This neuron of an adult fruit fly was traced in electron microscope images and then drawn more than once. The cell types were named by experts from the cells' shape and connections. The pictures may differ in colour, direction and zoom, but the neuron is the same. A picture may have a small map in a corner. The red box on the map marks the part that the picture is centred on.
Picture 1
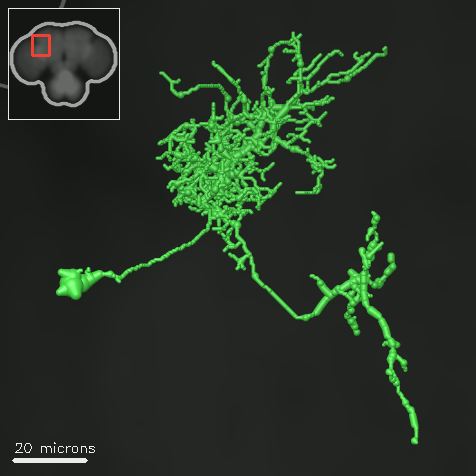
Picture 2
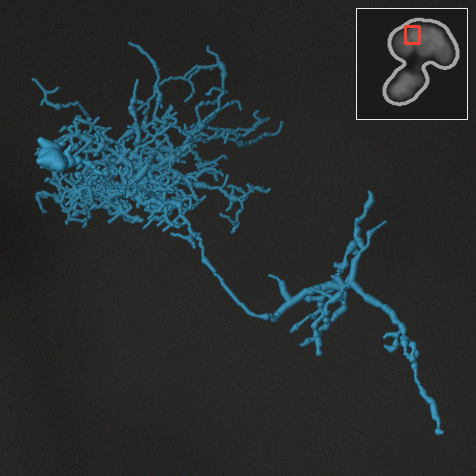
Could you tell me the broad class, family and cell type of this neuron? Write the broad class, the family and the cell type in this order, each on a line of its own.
central-brain intrinsic neuron
hemilineage VLPl2_posterior
LHAV2b2_d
